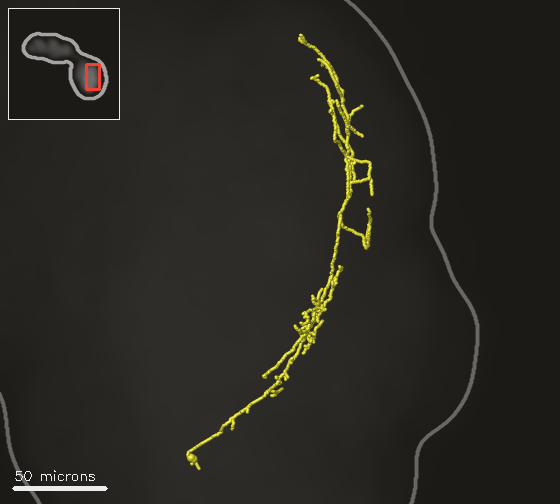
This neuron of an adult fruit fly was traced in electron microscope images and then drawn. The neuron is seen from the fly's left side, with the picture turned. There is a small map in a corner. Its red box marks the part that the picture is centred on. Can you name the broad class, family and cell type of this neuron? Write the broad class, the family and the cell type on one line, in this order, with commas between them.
optic-lobe intrinsic neuron, Cm, Cm10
